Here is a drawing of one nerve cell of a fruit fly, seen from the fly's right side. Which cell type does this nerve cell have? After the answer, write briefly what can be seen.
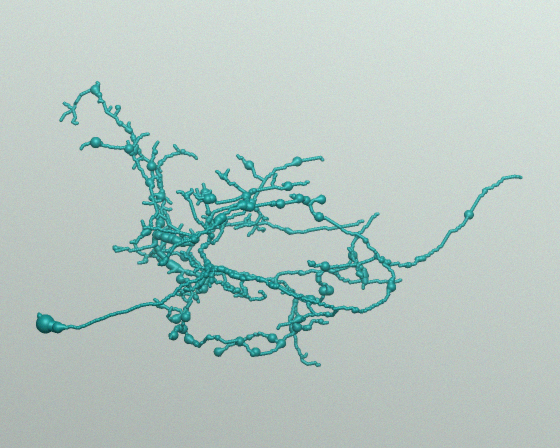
It is of cell type IN01B026. This is a nerve-cord intrinsic neuron. The cell body is at the lower left of the picture. Dozens of branch ends can be seen.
